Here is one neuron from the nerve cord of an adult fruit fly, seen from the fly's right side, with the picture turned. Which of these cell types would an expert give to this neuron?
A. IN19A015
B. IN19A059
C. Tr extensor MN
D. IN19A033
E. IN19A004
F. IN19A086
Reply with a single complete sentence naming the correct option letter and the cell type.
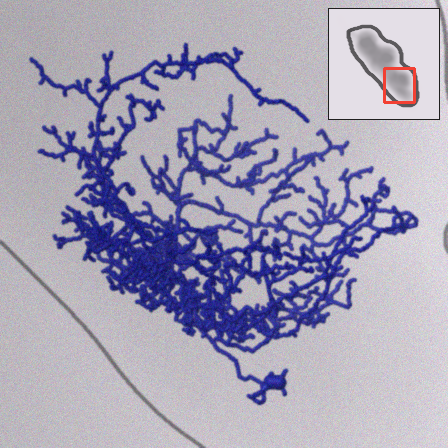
What the neuron is, by cell type, is IN19A033, option D.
